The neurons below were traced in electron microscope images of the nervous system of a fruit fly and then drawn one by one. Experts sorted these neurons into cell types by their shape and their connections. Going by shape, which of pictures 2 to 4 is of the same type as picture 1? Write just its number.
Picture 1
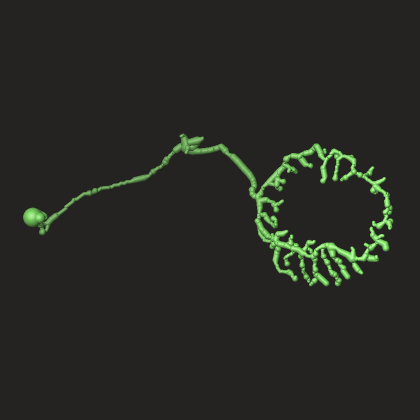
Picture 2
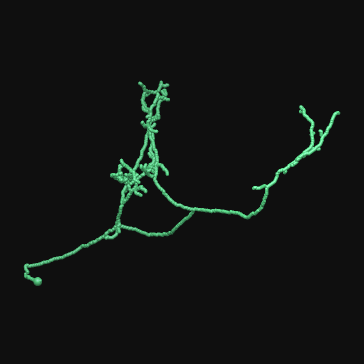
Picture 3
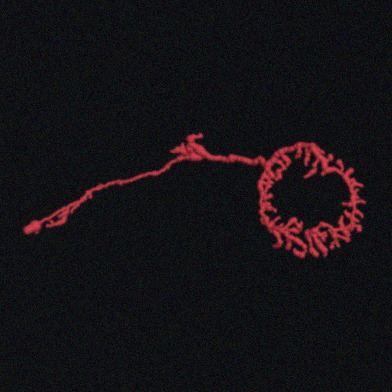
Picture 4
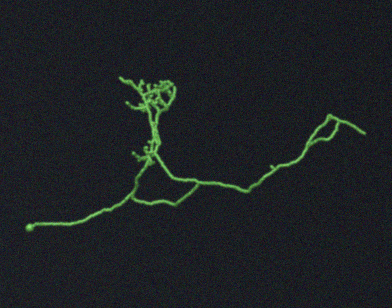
3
